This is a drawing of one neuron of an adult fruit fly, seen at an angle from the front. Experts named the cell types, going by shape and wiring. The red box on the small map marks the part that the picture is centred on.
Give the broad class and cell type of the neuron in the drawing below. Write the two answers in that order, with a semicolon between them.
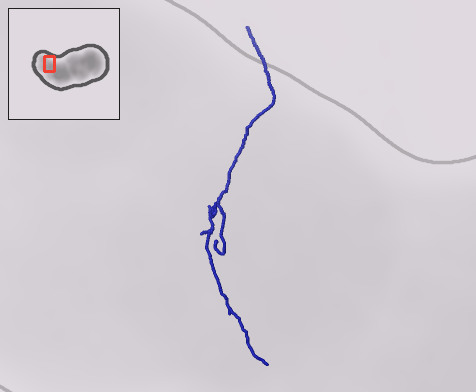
sensory neuron entering the nerve cord; SNxx22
